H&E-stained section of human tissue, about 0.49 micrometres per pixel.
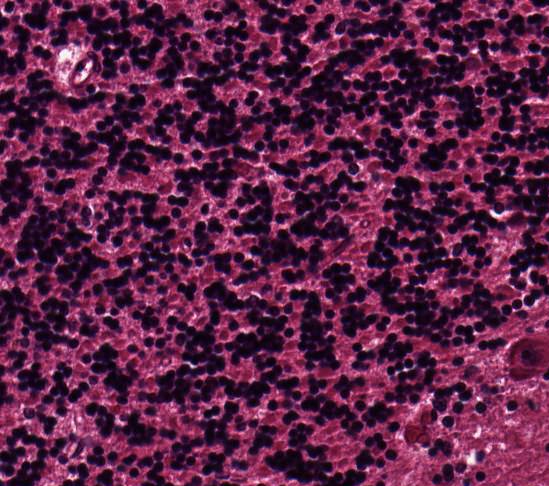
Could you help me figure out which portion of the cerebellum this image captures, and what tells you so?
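The granular layer, point by point. Point one: densely packed small, uniform, round dark nuclei with scant cytoplasm fill most of the field. Point two: small pale pink cell-free islands scatter between the clusters.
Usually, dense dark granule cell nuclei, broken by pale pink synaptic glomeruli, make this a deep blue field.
Point three: the paler pink lower right corner has far fewer nuclei.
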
